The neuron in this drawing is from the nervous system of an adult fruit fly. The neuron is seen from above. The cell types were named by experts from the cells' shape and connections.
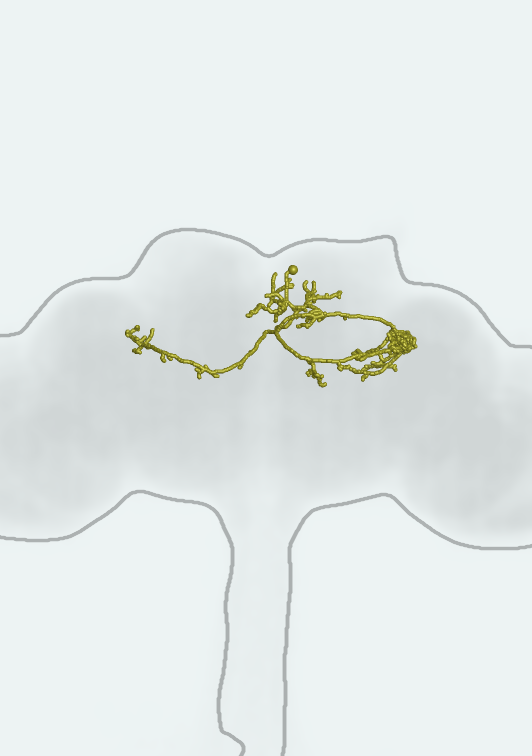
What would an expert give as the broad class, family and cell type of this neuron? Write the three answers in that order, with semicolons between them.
central-brain intrinsic neuron; hemilineage SMPad1; SMP703m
